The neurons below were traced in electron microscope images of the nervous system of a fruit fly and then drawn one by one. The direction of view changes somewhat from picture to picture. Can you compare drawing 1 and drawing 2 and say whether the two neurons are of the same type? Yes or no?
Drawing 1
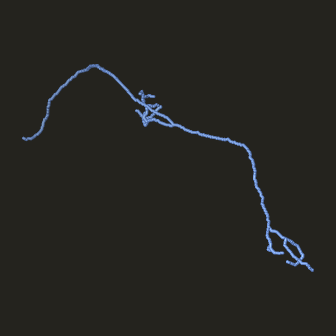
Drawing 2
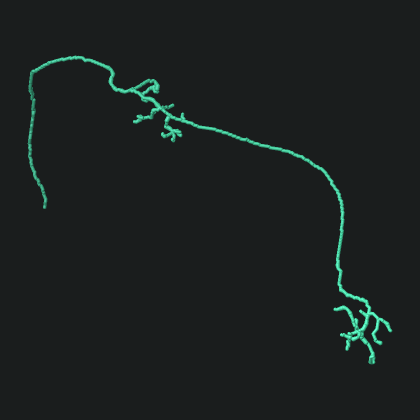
no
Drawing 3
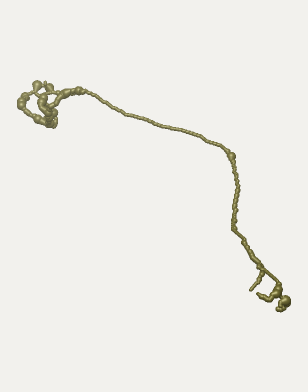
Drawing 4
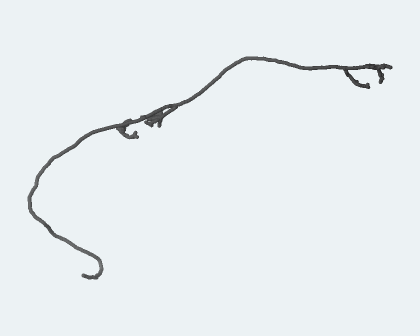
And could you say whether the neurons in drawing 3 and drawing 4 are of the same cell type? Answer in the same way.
yes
